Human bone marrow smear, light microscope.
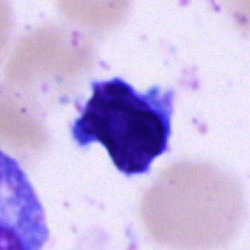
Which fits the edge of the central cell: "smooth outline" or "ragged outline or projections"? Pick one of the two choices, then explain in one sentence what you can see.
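Ragged outline or projections. The cell outline is irregular and angular, with notches rather than a smooth round edge.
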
